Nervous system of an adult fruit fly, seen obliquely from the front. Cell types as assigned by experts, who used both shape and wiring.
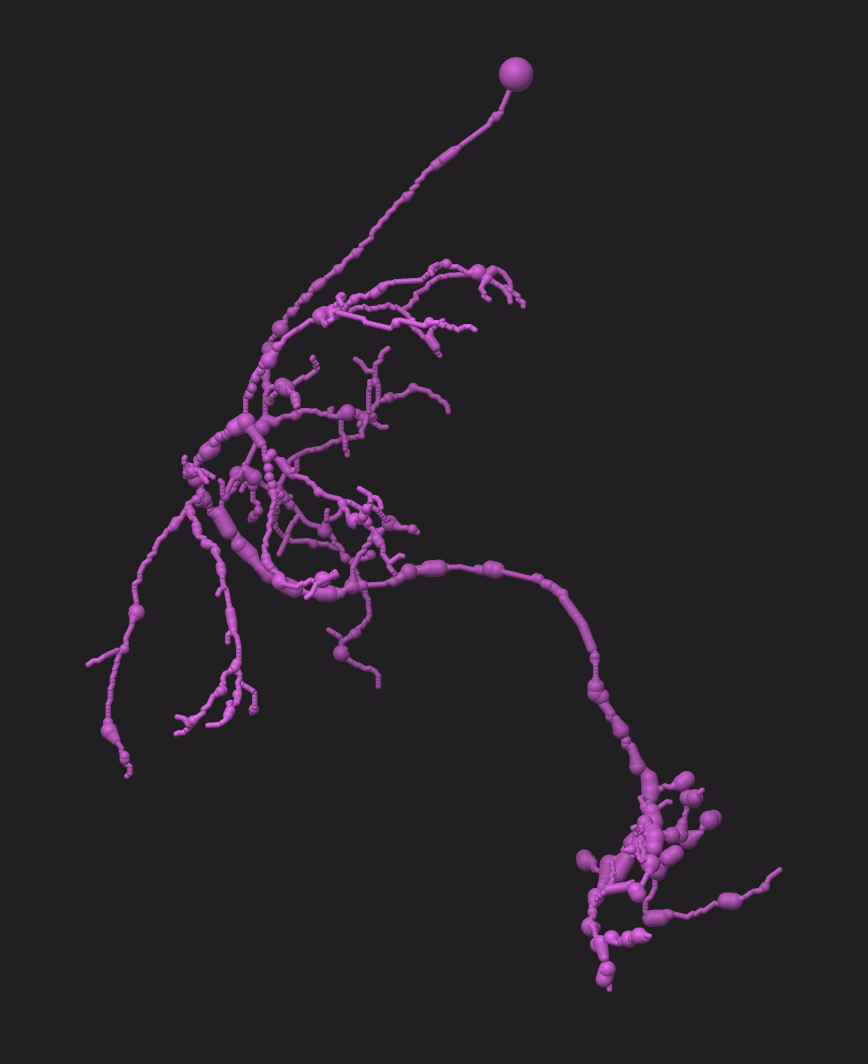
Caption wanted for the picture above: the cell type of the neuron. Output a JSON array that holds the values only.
["IN19A088_b"]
